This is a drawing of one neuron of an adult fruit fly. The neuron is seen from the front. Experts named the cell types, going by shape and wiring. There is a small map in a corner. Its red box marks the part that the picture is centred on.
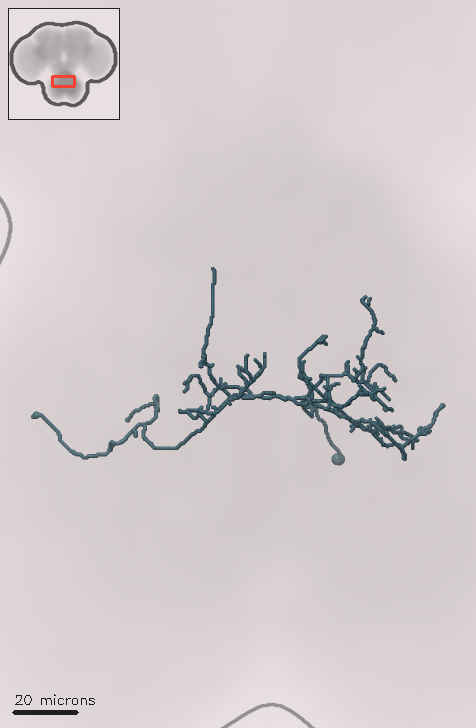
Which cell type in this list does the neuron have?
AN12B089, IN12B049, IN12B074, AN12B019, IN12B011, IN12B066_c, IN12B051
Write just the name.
IN12B066_c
